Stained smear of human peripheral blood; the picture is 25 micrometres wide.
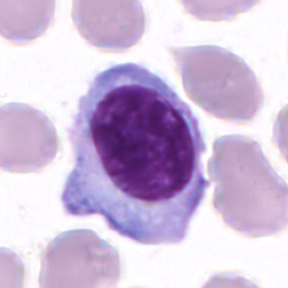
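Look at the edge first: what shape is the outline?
Irregular, with a broad bulge out to the lower left.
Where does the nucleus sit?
Off-centre, towards the upper right of the cell.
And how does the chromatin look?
Dark purple and clumped, with paler gaps between the clumps, and no distinct nucleolus can be seen.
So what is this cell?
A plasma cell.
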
